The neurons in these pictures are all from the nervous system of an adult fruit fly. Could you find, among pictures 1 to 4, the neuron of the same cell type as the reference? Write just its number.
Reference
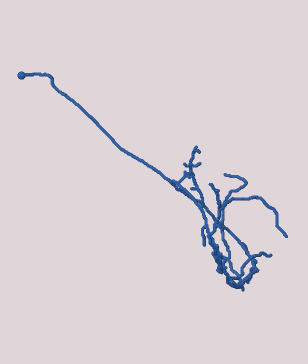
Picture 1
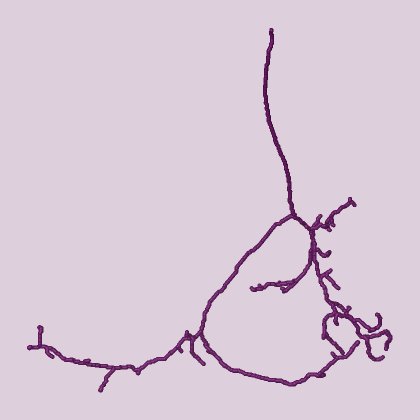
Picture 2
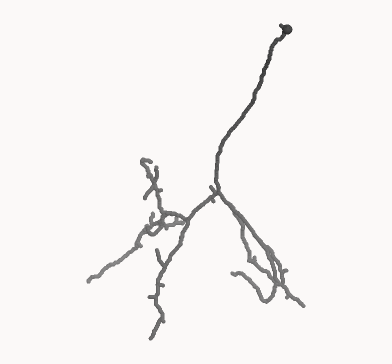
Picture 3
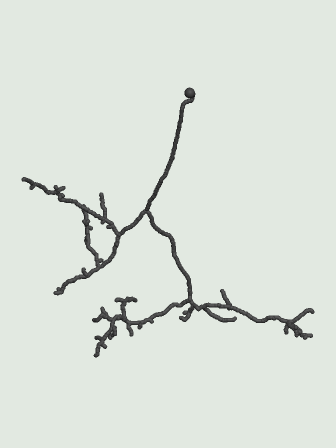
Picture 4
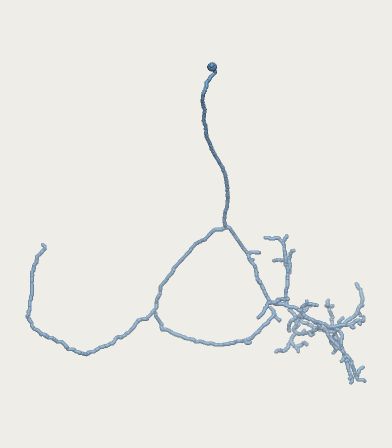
4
